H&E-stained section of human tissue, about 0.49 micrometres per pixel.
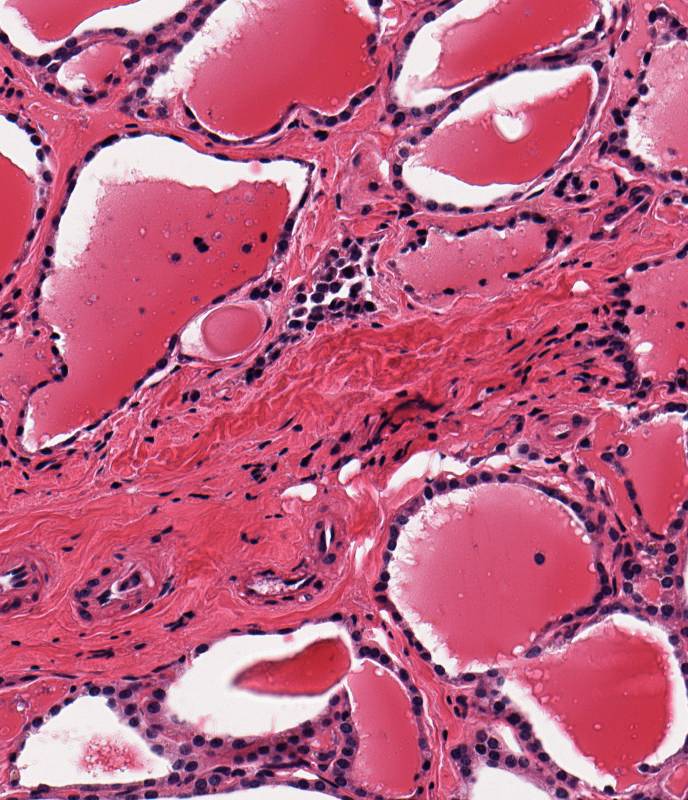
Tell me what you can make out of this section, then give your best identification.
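Let me see: many closely packed follicles, and a band of fibrous stroma crossing between the upper and lower groups. Each follicle is lined by a single layer of flattened to low cuboidal epithelial cells, their nuclei small, round, dark and evenly spaced. Just above the fibrous band, near top centre, there's a small cluster of lymphocytes with dark round nuclei. This is thyroid.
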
